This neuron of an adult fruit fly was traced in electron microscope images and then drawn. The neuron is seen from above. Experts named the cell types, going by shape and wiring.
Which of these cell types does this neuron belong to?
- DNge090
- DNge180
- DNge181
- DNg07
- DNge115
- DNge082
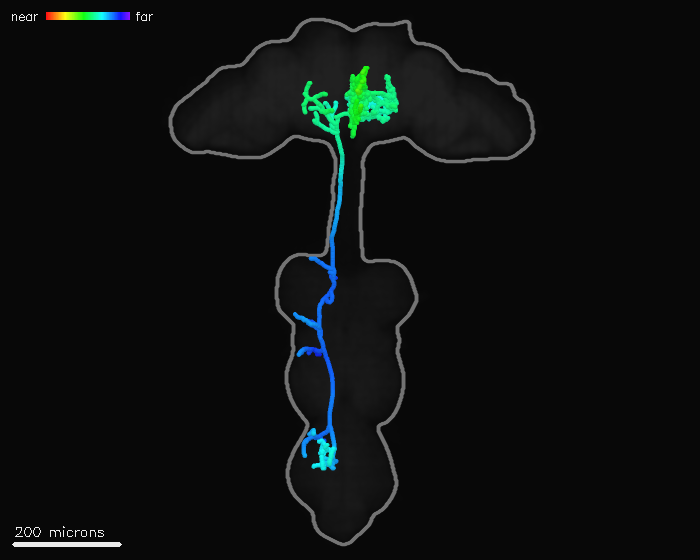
DNge082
